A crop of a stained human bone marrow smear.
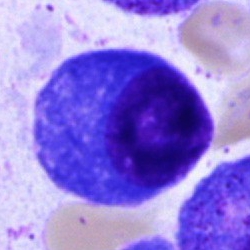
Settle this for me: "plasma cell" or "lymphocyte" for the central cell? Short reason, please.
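Plasma cell, rather than lymphocyte. Its cytoplasm is abundant, taking up about half of the cell, and stains deep blue.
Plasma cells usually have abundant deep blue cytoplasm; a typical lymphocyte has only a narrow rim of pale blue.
The nucleus is pushed to the right side.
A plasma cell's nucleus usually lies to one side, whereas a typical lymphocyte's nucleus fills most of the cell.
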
